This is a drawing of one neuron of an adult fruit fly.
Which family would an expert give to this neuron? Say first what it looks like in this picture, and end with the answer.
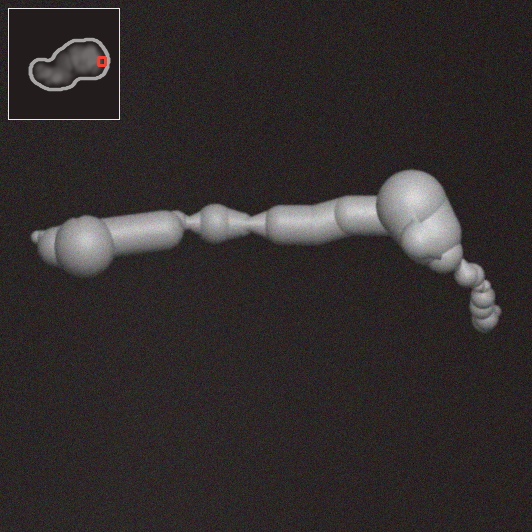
The drawing shows no cell body. It has a dozen or fewer branch ends. It is a photoreceptor or other optic-lobe sensory neuron. Its family is called class visual.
